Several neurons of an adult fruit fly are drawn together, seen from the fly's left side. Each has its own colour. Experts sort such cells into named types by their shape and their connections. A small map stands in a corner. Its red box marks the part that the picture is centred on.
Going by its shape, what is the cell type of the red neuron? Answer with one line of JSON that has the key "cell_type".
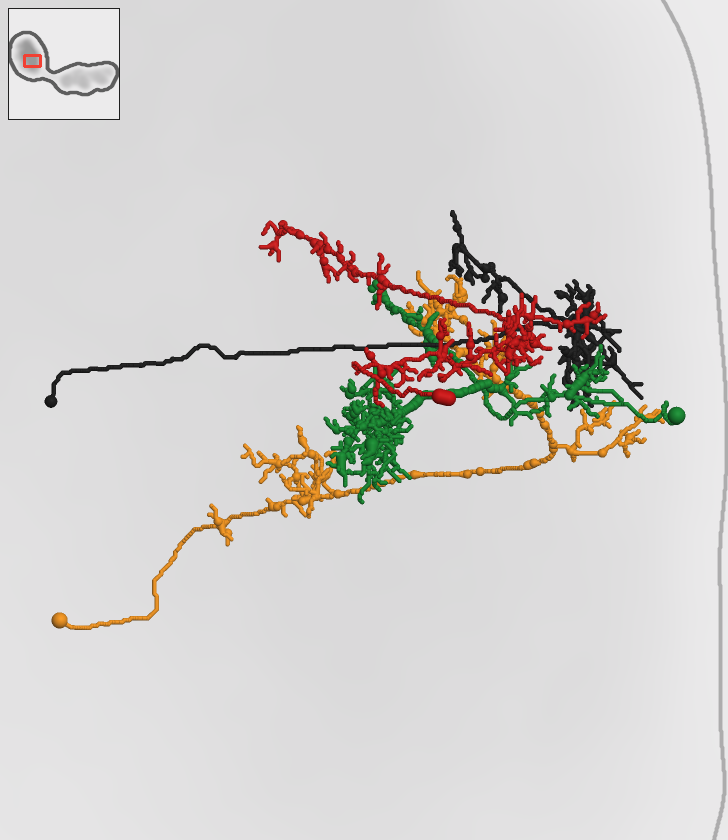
{"cell_type": "TmY5a"}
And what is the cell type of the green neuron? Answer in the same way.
{"cell_type": "Y3"}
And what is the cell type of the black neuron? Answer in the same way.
{"cell_type": "TmY20"}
